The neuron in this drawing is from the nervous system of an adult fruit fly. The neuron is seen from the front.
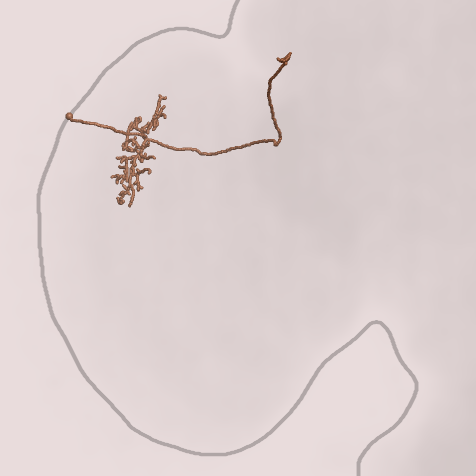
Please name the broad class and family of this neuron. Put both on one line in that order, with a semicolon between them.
visual projection neuron; MeTu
